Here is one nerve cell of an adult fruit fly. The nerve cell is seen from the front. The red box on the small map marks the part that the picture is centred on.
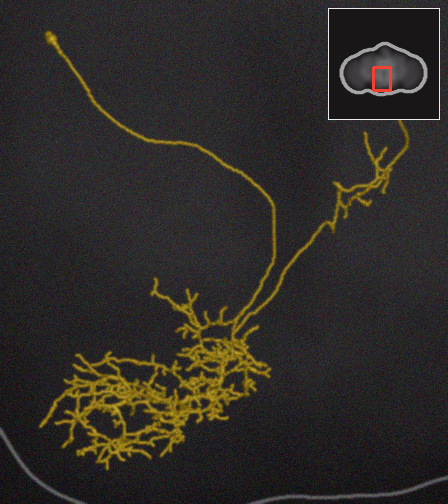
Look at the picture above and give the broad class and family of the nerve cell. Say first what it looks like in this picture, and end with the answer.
The cell body is at the upper left of the picture. The picture shows dozens of branch ends. Its broad class is nerve-cord intrinsic neuron. The family is hemilineage 23B.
